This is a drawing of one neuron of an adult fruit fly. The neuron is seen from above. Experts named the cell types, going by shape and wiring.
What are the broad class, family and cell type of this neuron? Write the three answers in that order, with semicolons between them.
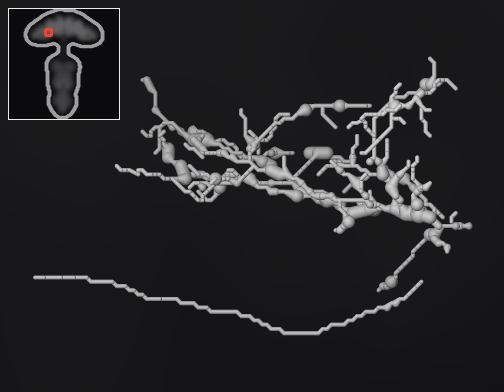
central-brain intrinsic neuron; hemilineage SLPp&v1_posterior; CB1976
